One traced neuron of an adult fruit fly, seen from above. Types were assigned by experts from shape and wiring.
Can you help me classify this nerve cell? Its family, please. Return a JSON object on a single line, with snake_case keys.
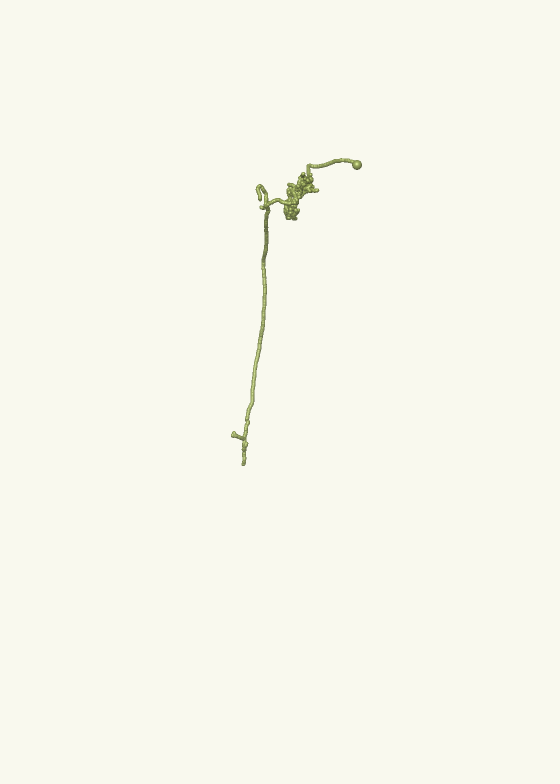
{"family": "hemilineage LB6"}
